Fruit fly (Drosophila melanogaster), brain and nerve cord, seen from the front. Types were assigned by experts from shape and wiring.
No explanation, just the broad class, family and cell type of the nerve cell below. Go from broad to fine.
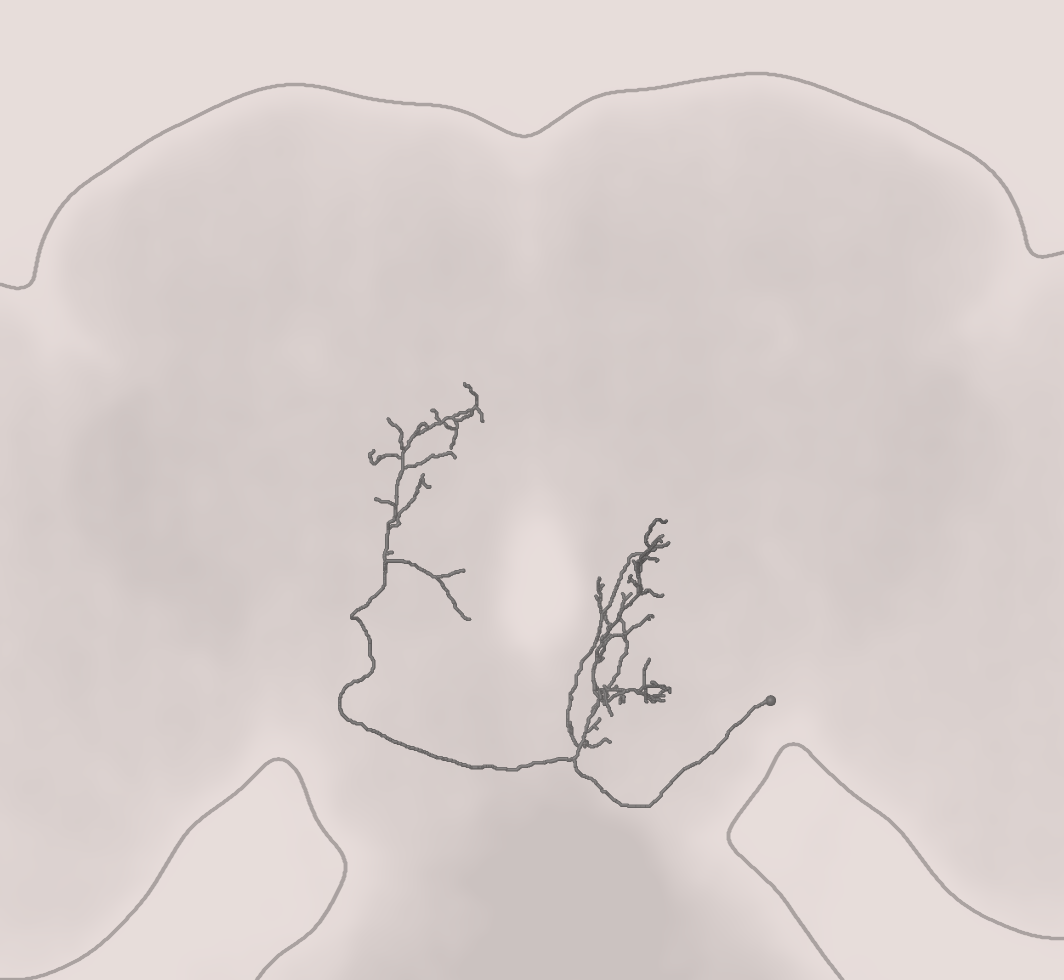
central-brain intrinsic neuron; hemilineage LB19; GNG338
